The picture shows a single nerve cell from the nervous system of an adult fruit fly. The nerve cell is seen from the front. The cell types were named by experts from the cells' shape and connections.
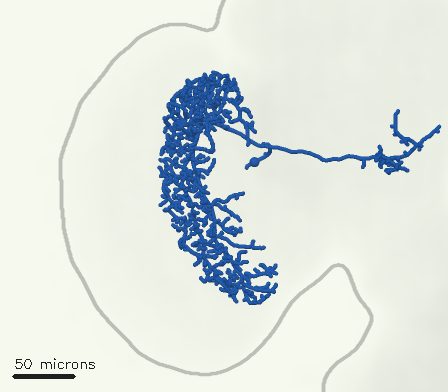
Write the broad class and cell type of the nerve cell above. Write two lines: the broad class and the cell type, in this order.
visual projection neuron
VSm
